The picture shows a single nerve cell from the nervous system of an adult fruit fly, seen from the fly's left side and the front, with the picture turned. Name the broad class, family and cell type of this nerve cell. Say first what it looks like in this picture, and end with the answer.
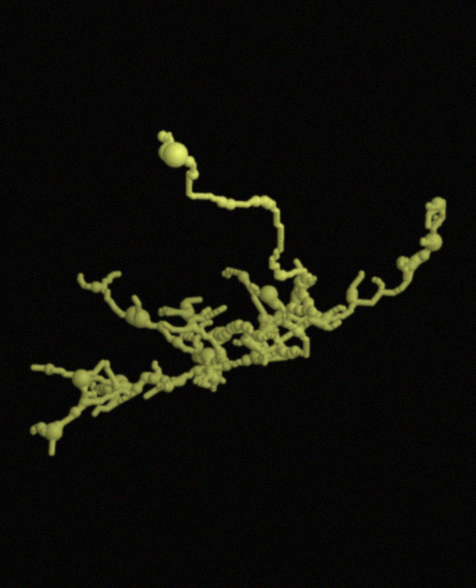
Dozens of branch ends can be seen. As drawn here it is wider than it is tall. This is an optic-lobe intrinsic neuron. Its family is Cm. Its cell type is Cm15.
